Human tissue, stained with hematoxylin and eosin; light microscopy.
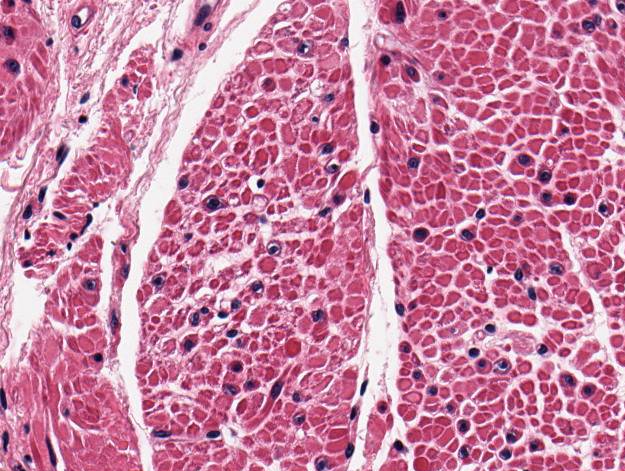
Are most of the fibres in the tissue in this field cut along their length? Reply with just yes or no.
No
